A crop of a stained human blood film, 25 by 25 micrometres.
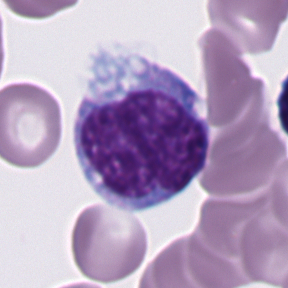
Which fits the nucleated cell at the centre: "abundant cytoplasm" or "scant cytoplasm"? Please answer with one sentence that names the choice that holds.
Most of the cell is filled by the nucleus.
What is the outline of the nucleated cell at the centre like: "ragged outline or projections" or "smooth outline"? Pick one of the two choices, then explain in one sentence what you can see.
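Ragged outline or projections. The upper edge of the cytoplasm is ragged and frayed into fine irregular projections.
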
